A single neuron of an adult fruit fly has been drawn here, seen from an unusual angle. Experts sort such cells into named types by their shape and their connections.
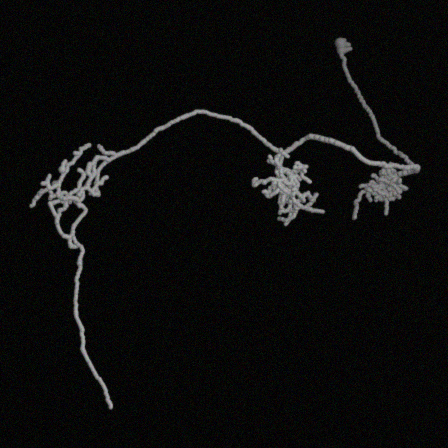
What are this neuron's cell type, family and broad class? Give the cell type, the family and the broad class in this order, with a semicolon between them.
PFL1; class CX; central-brain intrinsic neuron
